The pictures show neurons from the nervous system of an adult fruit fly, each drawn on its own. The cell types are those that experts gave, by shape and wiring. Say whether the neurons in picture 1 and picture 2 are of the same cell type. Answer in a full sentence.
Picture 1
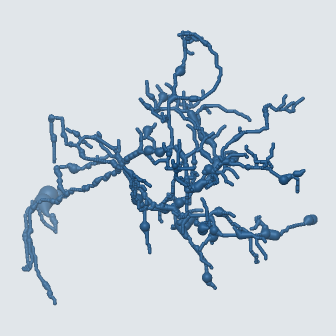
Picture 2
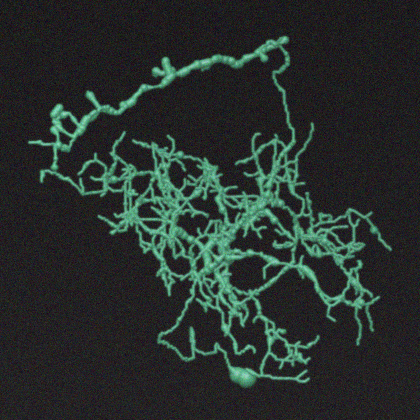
They are of different cell types.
